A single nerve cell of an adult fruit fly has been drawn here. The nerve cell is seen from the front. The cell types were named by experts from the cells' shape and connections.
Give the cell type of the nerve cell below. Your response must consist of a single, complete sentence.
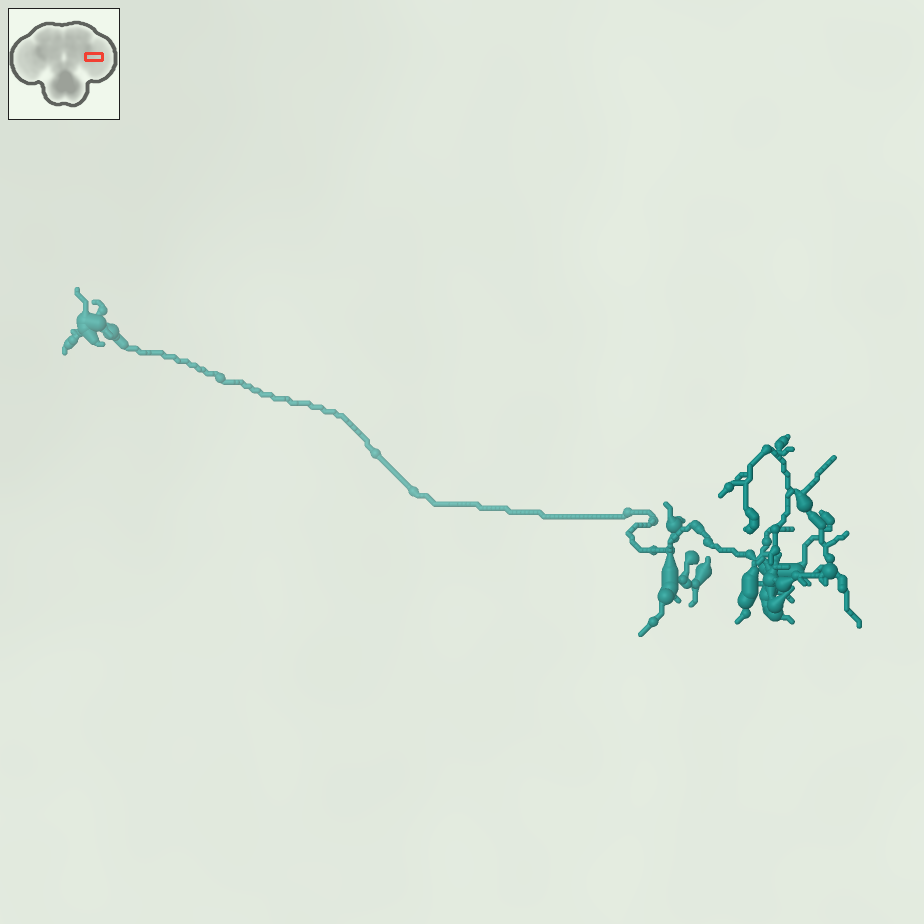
To the cell type Tm20 belongs this nerve cell.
